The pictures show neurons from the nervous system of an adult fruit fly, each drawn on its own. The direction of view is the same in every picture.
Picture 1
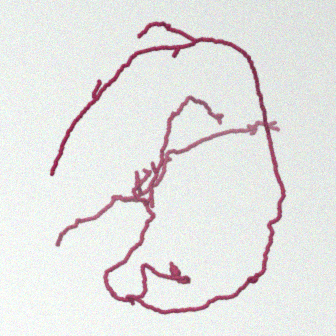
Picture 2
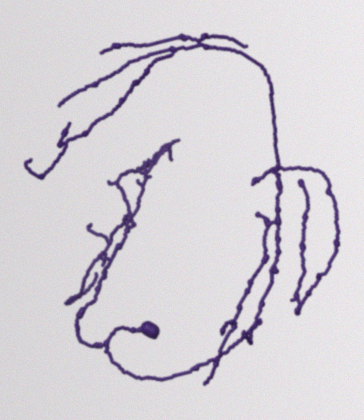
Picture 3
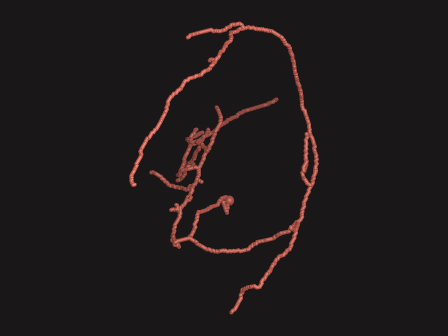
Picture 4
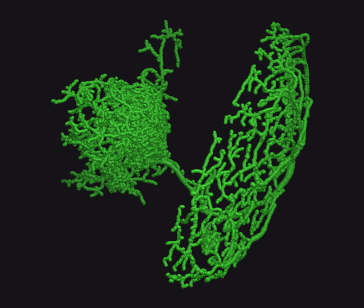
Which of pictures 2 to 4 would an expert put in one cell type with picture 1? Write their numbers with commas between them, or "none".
2, 3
